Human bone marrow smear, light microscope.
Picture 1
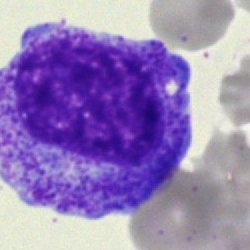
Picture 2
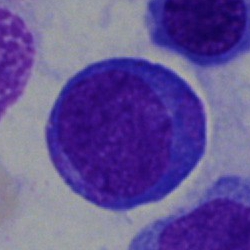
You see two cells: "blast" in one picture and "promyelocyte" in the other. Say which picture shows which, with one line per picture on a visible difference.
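Picture 1 – promyelocyte. Numerous purple granules are scattered throughout the cytoplasm.
Picture 2 – blast. No granules are seen in the cytoplasm.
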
